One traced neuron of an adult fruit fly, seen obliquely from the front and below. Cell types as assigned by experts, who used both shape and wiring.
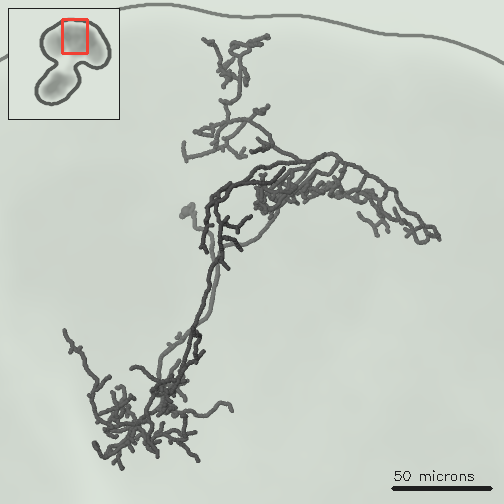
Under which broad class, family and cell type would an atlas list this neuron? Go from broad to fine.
central-brain intrinsic neuron; class CX; FB6M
